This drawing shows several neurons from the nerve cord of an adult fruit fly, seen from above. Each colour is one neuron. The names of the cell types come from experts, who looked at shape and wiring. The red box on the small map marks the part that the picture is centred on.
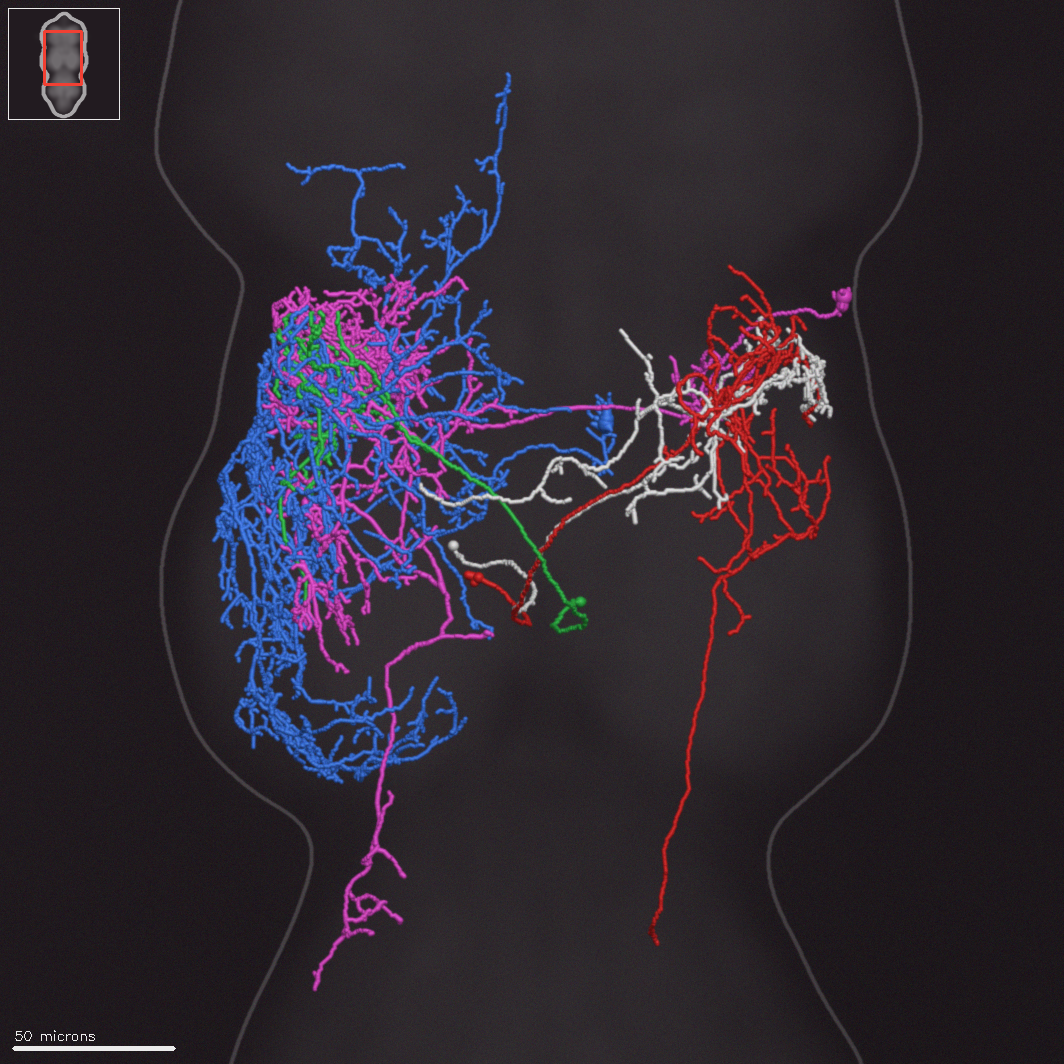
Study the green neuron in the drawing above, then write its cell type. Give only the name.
IN06B079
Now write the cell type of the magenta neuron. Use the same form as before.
IN01A017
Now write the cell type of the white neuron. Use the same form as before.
IN06B066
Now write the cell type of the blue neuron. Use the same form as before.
IN13B008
